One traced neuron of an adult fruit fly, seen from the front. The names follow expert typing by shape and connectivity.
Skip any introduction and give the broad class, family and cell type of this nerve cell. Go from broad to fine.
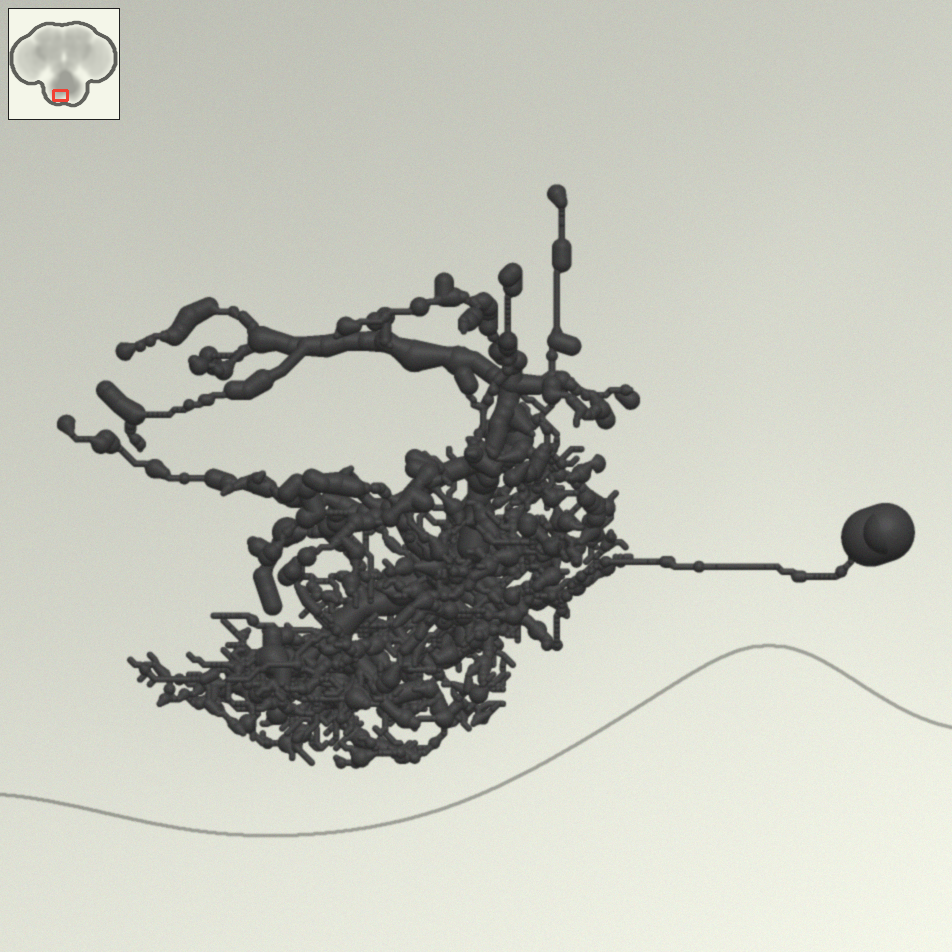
nerve-cord intrinsic neuron; hemilineage 13B; IN13B014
